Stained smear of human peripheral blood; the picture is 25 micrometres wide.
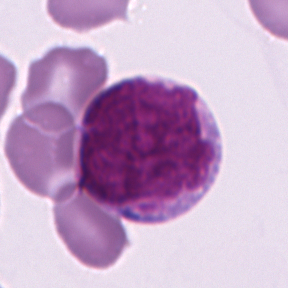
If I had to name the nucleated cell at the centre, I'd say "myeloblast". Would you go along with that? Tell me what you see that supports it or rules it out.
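Yes, the name myeloblast fits this cell. Its nucleus alone is about 12 micrometres across.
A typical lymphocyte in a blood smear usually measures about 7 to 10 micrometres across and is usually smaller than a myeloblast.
This size speaks for myeloblast and against typical lymphocyte. The nucleus fills about 80% of the cell's area.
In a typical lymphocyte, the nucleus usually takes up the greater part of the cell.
This proportion therefore does not count against typical lymphocyte. The outline is round and smooth, and the cytoplasm is pale blue-grey, without vacuoles.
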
